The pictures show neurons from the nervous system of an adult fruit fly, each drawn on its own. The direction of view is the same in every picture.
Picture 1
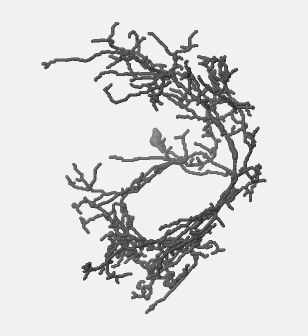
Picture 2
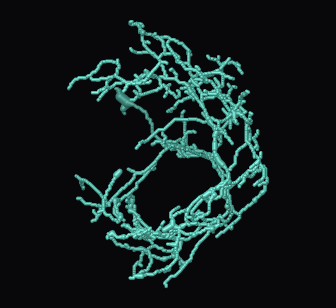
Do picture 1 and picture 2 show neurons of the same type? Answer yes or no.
no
